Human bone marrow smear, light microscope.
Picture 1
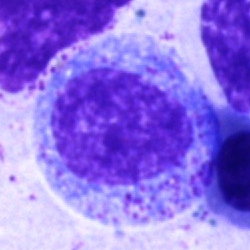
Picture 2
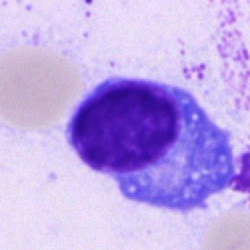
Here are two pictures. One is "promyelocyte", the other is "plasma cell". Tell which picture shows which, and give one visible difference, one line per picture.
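Picture 1 is a promyelocyte. Small purple-red granules are scattered through the cytoplasm.
Picture 2 is a plasma cell. No coloured granules are visible in the cytoplasm.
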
